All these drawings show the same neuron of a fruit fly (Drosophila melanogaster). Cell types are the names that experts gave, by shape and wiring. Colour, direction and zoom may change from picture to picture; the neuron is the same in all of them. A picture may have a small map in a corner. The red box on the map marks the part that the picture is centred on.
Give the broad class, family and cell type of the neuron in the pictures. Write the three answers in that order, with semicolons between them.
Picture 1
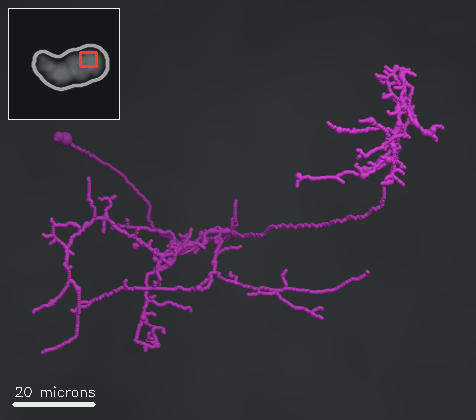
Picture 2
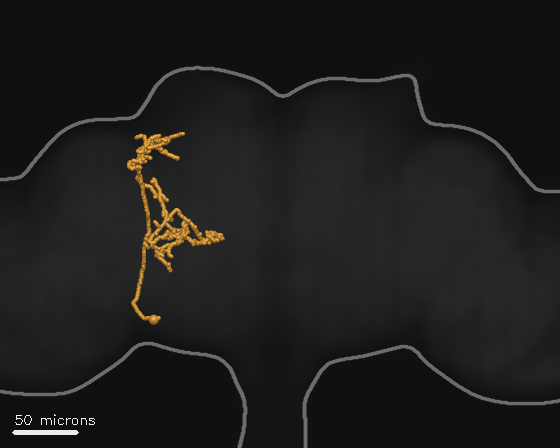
central-brain intrinsic neuron; hemilineage DL1_ventral; AOTU061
